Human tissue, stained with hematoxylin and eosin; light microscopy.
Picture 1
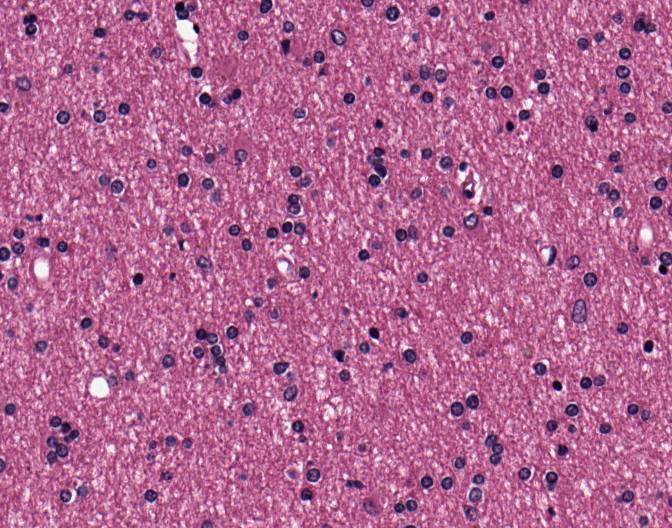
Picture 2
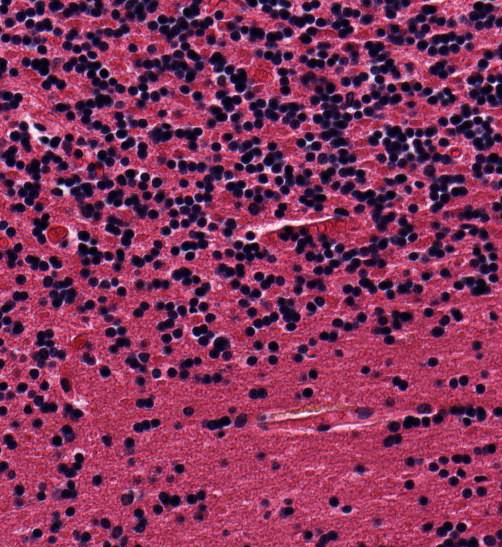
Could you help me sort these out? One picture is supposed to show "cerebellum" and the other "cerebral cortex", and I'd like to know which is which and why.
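Picture 1 is cerebral cortex; picture 2 is cerebellum. Picture 1 is a uniform, finely fibrillary pink background with scattered nuclei and no organised units, whereas picture 2 has a densely cellular upper zone and a paler, sparsely nucleated lower zone. Both have small, round, darkly stained nuclei, but picture 1 has them singly or in small loose clusters spread evenly, while picture 2 packs them into the upper zone. Many nuclei in picture 1 have a narrow clear halo instead of visible pink cytoplasm; the packed cells in picture 2 show almost no visible cytoplasm. The lower zone of picture 2 is a pink fibrillar matrix with fibres running roughly horizontally.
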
